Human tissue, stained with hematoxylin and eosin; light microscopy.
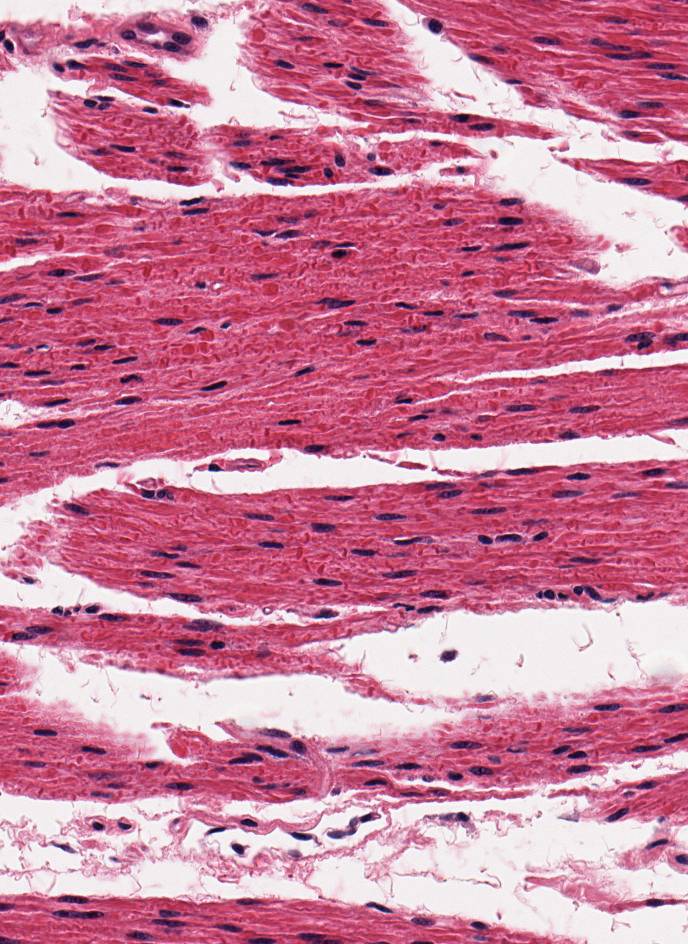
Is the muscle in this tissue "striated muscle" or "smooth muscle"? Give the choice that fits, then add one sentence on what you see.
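Smooth muscle. The cells are smooth muscle cells cut along their length.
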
